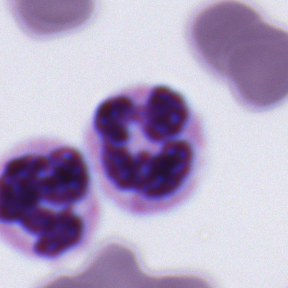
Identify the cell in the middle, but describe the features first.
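The nuclear lobes are arranged around a pale central area of cytoplasm, and no nucleoli are visible. The cytoplasm is pale pink and contains no large orange-red granules. The cell in the middle is a segmented neutrophil.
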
